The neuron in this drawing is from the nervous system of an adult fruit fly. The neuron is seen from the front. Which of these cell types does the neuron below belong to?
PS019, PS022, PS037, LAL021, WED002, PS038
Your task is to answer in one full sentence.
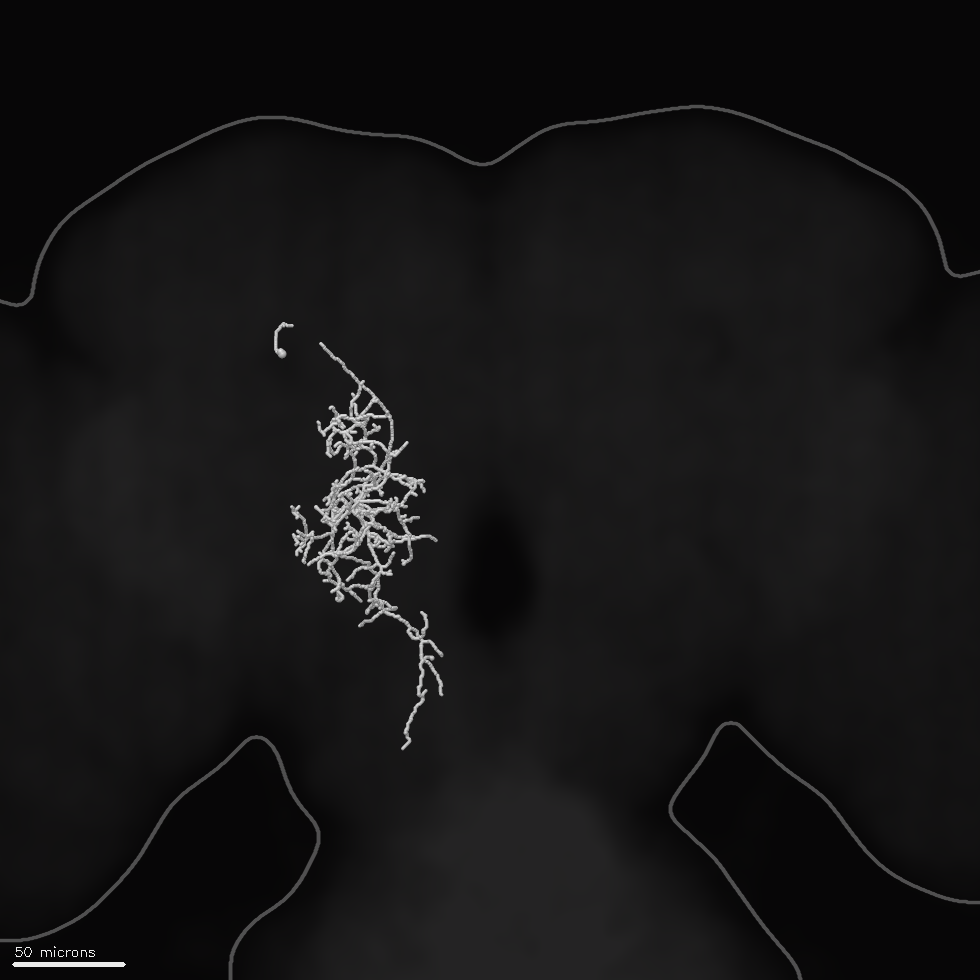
What this neuron is, by cell type, is LAL021.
